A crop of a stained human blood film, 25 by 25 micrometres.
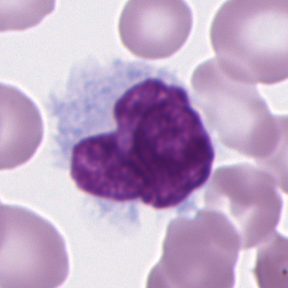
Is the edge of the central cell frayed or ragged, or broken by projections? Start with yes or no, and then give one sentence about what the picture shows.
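Yes. The cell margin is ragged, with many fine hair-like cytoplasmic projections.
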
